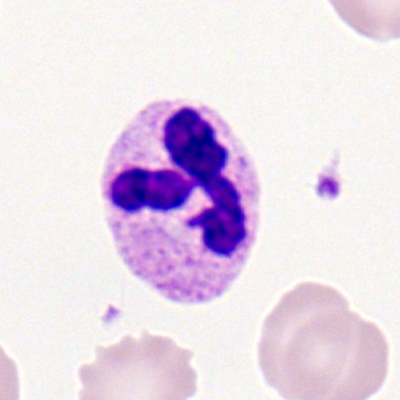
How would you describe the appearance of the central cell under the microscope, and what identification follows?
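In outline the cell is a smooth oval, taller than it is wide. Its nucleus is divided into three lobes joined by narrow links, and no nucleoli are visible. Fine pinkish-lilac granules fill the cytoplasm. The cell is a segmented neutrophil.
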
